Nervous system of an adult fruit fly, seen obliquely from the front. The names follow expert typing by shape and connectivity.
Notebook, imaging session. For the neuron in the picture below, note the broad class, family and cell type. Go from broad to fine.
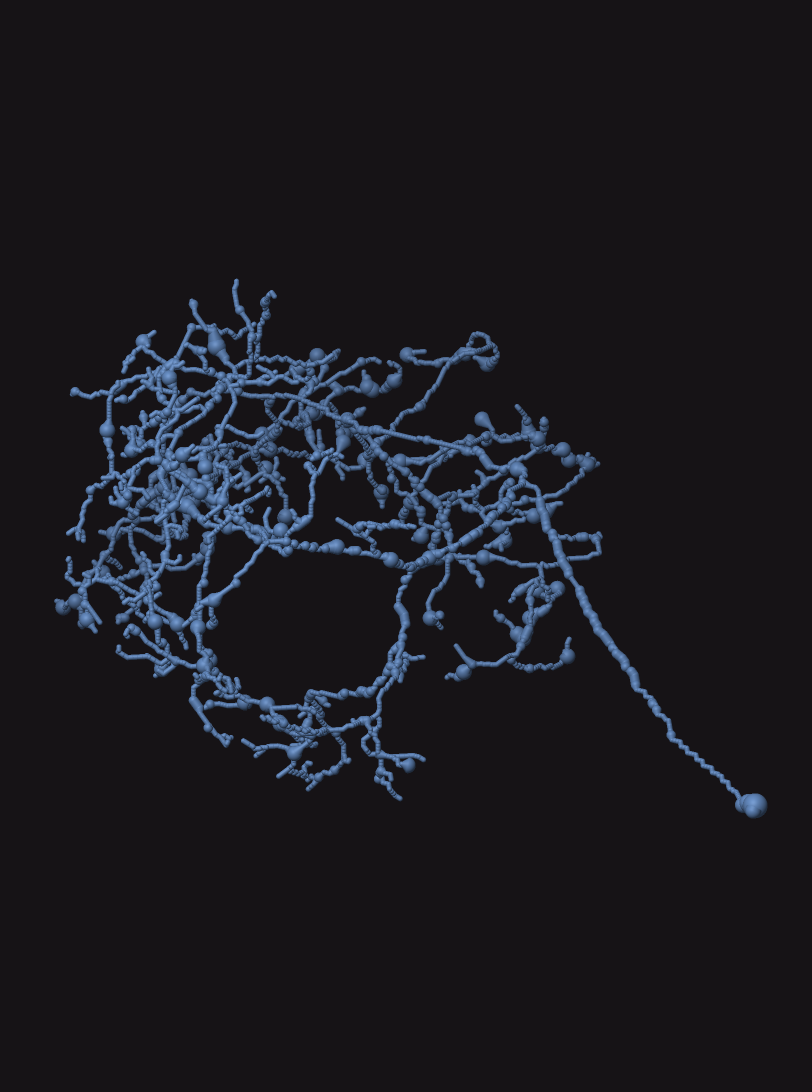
central-brain intrinsic neuron; hemilineage AOTUv4_ventral; FB4P_a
